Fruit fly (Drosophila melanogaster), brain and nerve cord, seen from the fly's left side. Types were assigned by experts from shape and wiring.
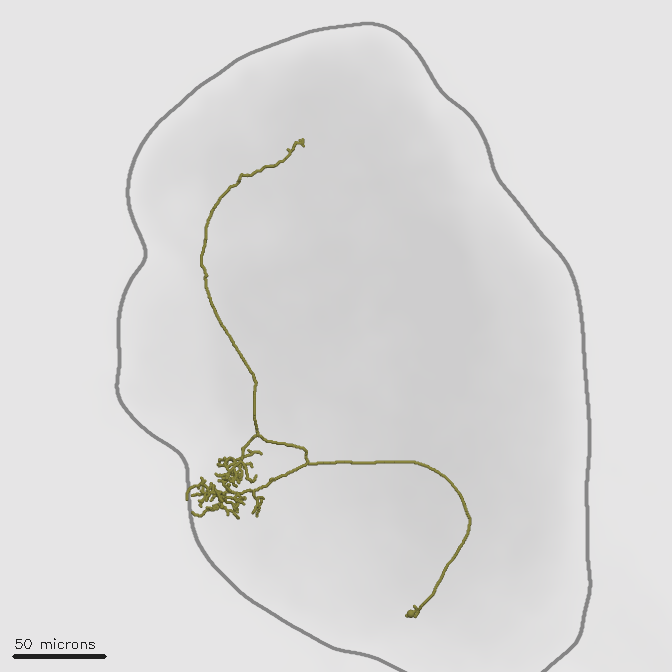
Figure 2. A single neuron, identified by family: hemilineage LB5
